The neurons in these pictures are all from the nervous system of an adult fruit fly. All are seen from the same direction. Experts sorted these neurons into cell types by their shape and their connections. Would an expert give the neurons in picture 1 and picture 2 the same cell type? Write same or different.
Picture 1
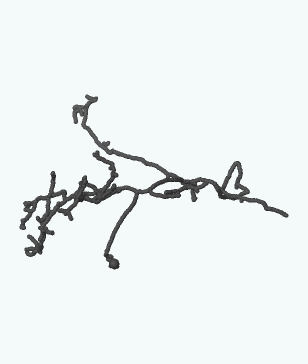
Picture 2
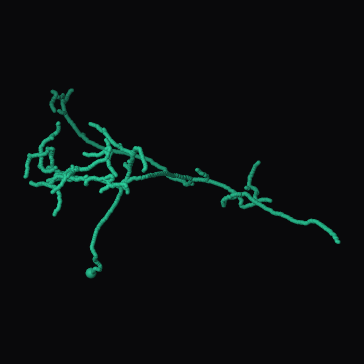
same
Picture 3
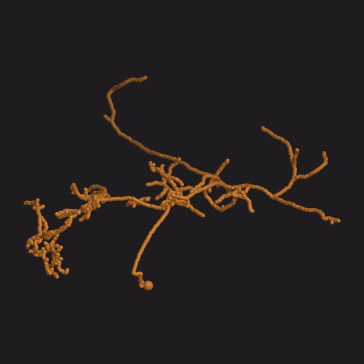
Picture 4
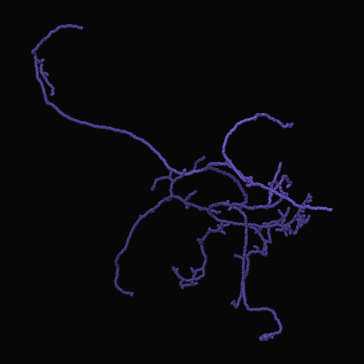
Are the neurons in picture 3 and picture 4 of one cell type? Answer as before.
different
